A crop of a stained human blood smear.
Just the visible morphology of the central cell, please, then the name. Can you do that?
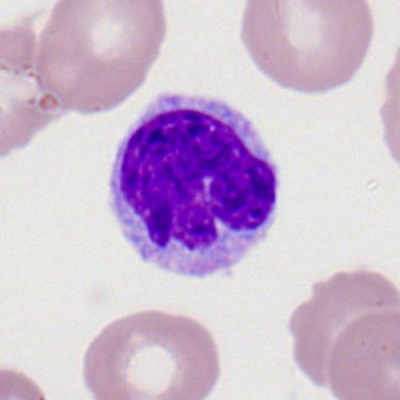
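Roughly round in outline, the cell has dark purple, clumped chromatin with paler patches between the clumps. Its cytoplasm is pale blue-grey and forms a rim around the nucleus that is widest at the bottom. The cell is a monocyte.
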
